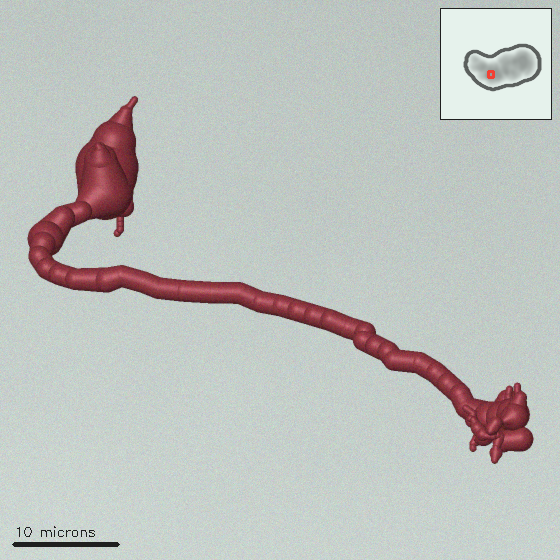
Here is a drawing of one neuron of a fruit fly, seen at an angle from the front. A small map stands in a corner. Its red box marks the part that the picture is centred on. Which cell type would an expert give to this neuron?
L2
